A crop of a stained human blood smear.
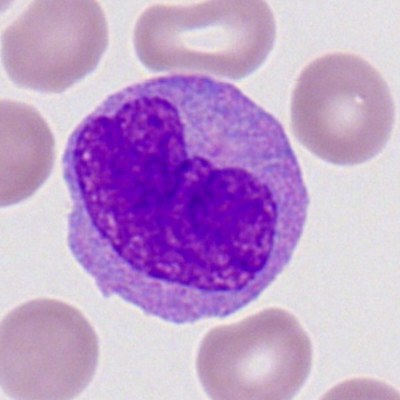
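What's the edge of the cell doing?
It's roughly round, just slightly uneven.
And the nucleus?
Folded, with a notch coming in from its upper edge, and no nucleoli visible.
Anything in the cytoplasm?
Fine, faint pinkish granules.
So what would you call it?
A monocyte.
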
